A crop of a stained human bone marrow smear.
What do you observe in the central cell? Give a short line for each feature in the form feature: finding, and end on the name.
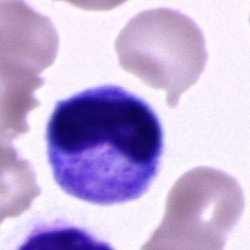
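Outline: round and smooth, no surface projections
Lower part: paler purple, mottled and speckled
Border: curved, not straight, between the dark upper part and the pale lower part
Vacuoles: none clearly seen
Name: metamyelocyte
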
